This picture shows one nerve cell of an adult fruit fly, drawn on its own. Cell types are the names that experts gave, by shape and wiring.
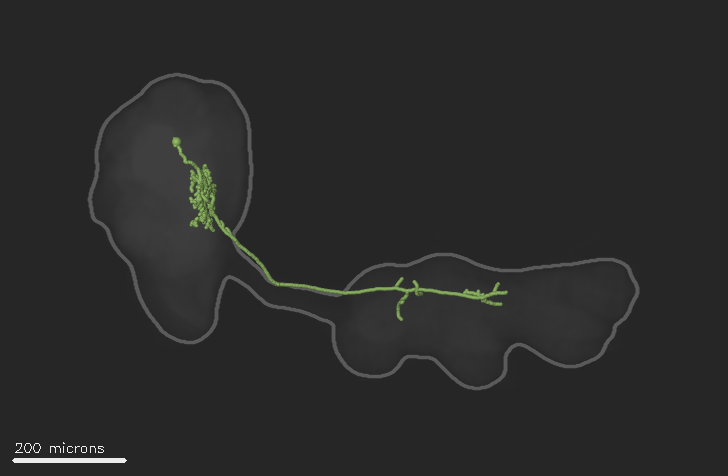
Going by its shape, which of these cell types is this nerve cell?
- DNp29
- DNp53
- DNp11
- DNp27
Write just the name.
DNp53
